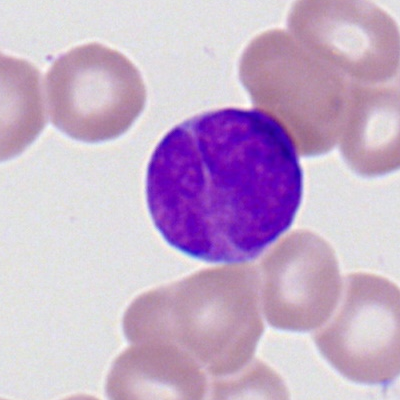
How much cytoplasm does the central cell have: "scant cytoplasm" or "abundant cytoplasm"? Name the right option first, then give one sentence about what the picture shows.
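Scant cytoplasm. Cytoplasm is scant, at most a thin rim around the nucleus.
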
